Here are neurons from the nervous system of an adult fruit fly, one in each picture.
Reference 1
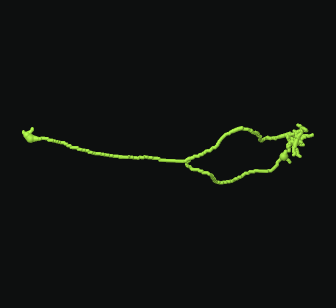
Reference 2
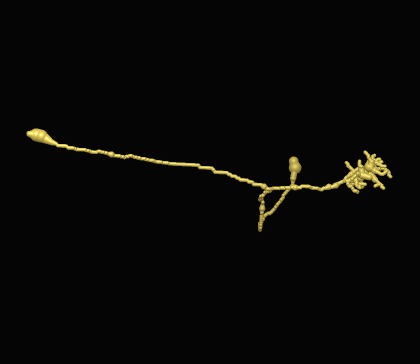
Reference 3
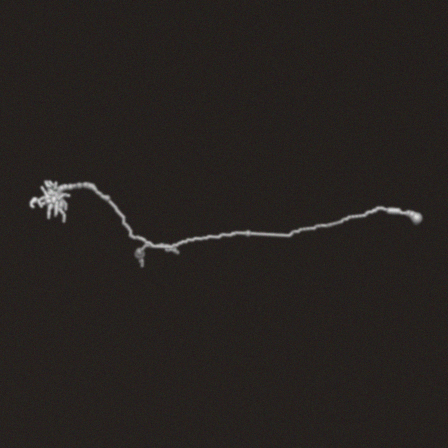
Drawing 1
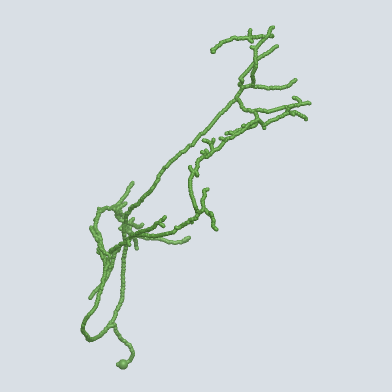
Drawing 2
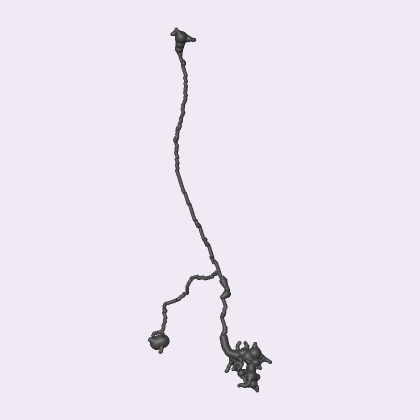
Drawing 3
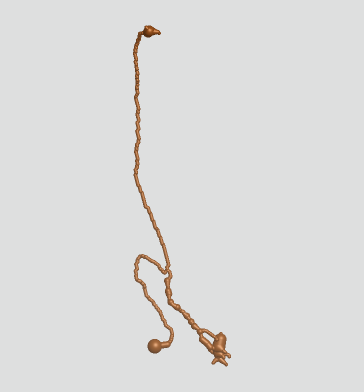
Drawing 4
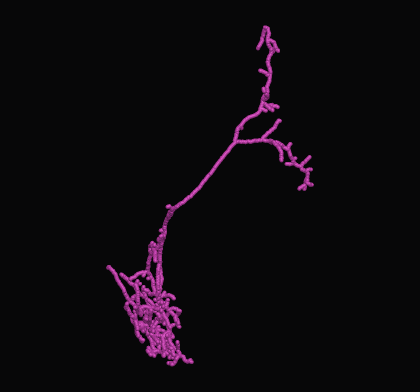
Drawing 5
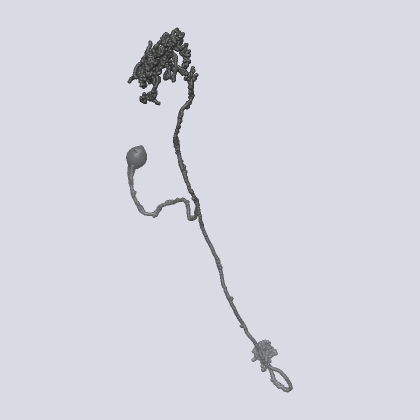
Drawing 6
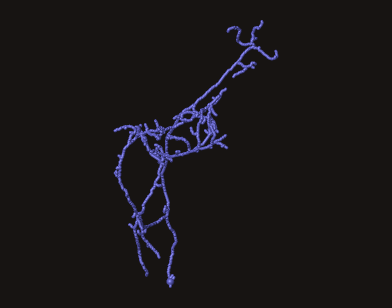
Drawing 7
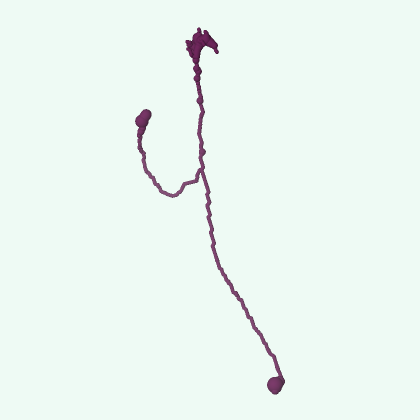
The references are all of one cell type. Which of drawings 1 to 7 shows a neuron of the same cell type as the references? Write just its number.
2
